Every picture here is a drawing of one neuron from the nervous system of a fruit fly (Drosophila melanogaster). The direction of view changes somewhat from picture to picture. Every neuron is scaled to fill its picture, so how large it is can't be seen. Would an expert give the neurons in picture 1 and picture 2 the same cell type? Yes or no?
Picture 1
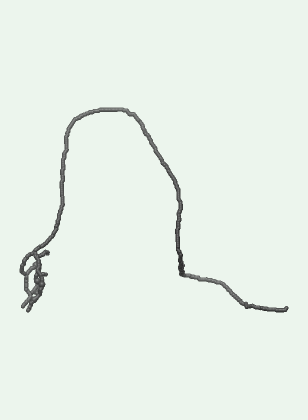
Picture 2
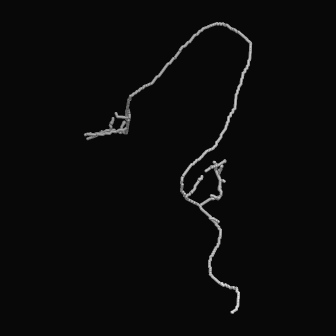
yes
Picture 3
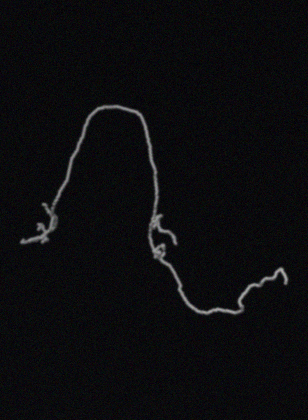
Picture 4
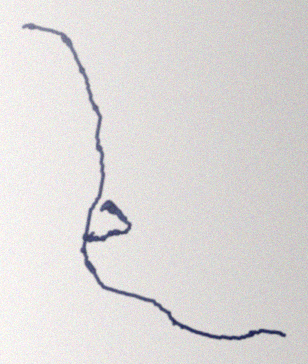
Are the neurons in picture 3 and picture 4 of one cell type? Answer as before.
yes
